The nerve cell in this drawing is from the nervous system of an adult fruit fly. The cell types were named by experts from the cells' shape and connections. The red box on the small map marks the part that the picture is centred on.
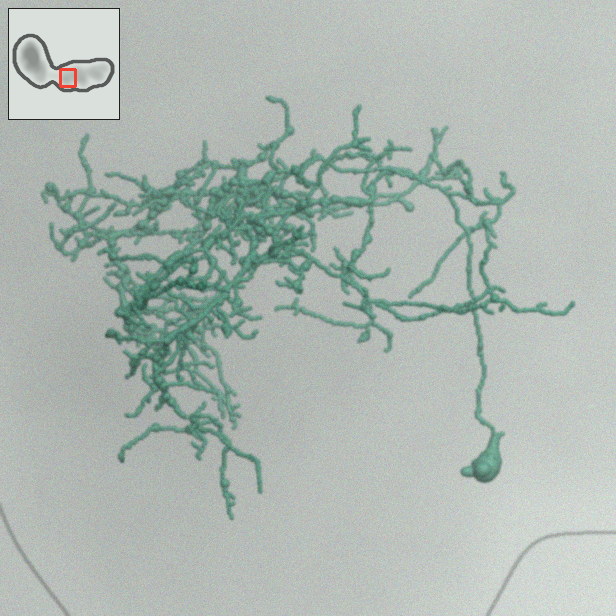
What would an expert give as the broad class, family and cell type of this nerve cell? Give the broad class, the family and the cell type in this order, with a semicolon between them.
nerve-cord intrinsic neuron; hemilineage 00A; IN00A021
